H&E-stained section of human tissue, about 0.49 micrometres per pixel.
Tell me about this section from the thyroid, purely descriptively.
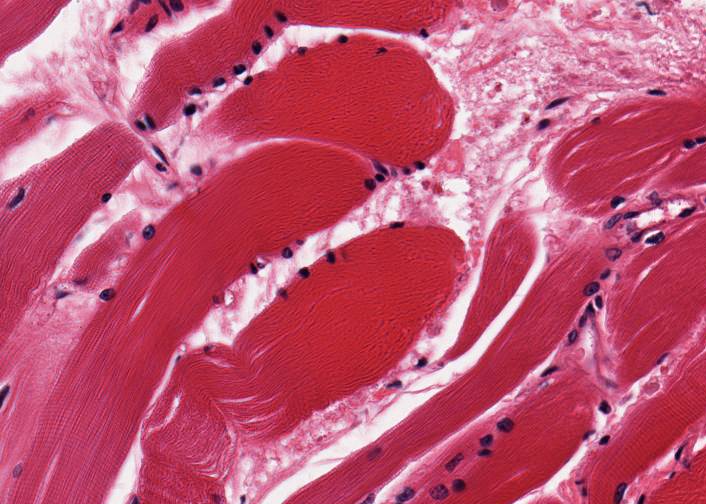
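Look at the fibre cytoplasm: it stains deep red, with fine lines running along the length of each fibre. The dark oval nuclei sit at the edges of the fibres, not in their centres, many in a row along each border. You won't find fat cells anywhere in this field.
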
